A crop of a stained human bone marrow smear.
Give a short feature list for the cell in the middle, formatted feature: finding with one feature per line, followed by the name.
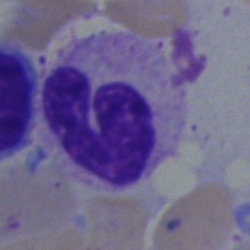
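Nucleus: deeply indented, bent into a curved horseshoe
Notch: opening toward the top of the picture
Nucleoli: none to be seen
Cytoplasm: plenty of it, pale lilac-grey
Name: band neutrophil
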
